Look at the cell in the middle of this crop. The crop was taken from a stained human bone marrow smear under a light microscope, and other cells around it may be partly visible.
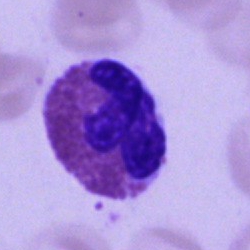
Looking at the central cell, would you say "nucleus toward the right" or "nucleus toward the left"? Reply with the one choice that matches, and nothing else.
Nucleus toward the right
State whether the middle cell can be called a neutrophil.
no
